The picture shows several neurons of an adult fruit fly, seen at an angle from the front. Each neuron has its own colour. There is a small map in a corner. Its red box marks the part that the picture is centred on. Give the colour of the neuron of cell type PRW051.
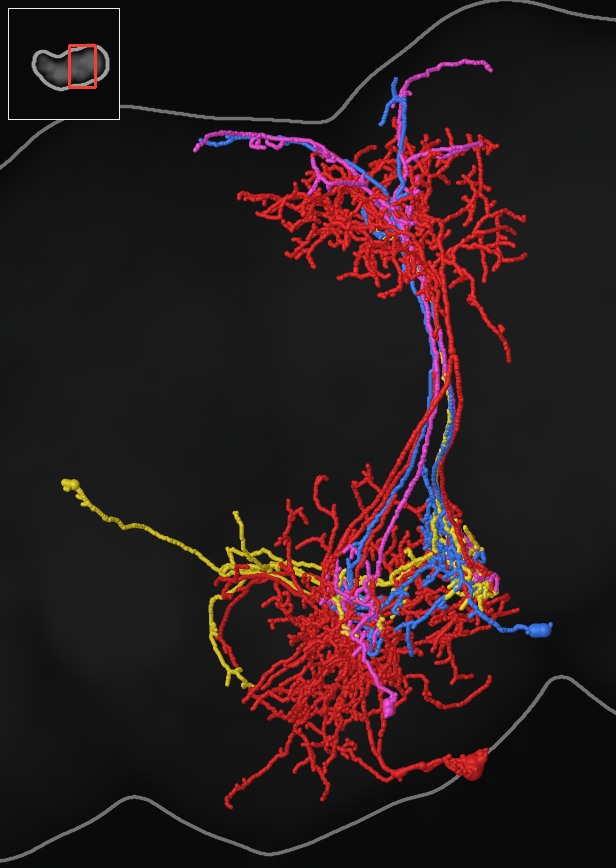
blue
